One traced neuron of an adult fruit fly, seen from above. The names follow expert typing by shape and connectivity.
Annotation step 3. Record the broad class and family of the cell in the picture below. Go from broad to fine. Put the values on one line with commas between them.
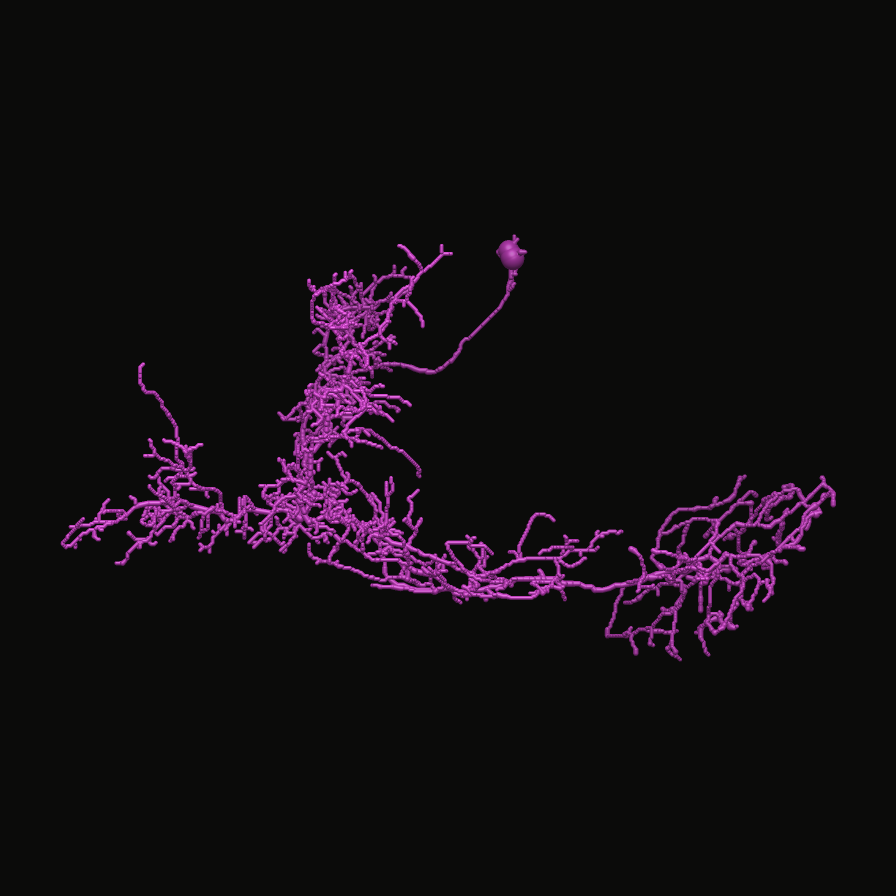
visual centrifugal neuron, hemilineage VESa2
